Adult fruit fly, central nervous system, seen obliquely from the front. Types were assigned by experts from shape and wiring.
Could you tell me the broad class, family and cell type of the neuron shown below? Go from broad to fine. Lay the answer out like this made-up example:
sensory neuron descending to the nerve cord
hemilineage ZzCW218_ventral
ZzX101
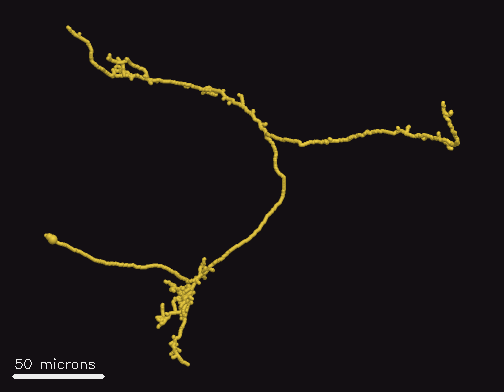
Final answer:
central-brain intrinsic neuron
hemilineage VESa2
CB1891b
